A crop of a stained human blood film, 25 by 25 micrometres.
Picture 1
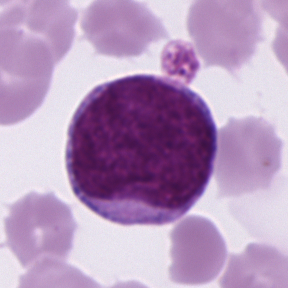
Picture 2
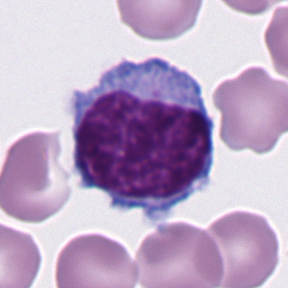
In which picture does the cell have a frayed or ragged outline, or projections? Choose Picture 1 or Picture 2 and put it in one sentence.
Rough is the outline of the cell in picture 2.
